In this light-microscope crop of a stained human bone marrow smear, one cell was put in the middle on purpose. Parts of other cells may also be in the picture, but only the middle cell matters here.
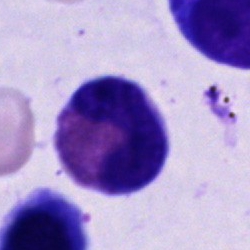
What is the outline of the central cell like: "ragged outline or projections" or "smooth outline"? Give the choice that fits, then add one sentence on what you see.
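Smooth outline. The cell has a round, smooth outline.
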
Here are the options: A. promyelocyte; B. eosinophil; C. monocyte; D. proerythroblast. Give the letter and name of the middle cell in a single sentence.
Seen at the centre of the crop is an eosinophil, so option B is correct.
